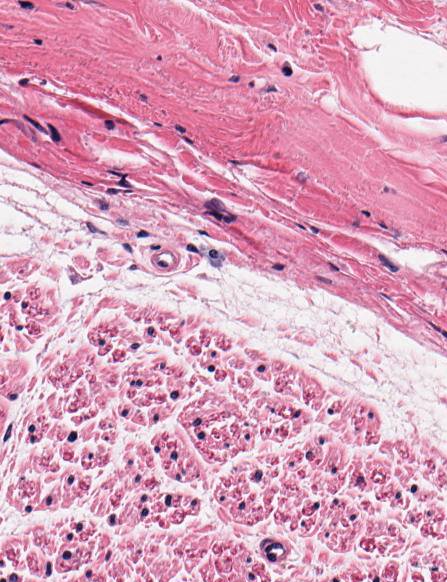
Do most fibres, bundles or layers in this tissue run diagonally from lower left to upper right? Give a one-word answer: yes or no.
No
